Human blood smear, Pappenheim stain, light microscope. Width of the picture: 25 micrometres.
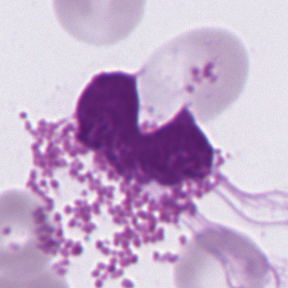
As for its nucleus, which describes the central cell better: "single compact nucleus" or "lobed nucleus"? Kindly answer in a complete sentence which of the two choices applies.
The nucleus of the cell is made of distinct lobes, not one mass.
